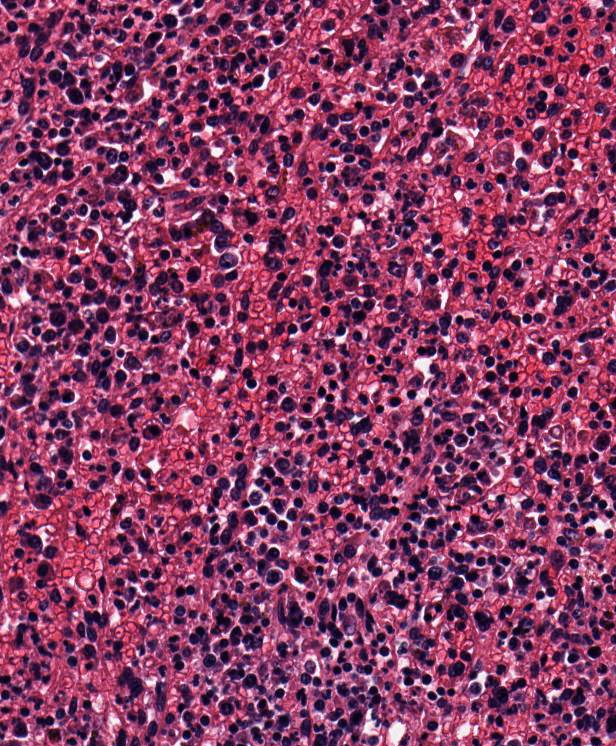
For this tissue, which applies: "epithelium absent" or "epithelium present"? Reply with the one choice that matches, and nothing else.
Epithelium absent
